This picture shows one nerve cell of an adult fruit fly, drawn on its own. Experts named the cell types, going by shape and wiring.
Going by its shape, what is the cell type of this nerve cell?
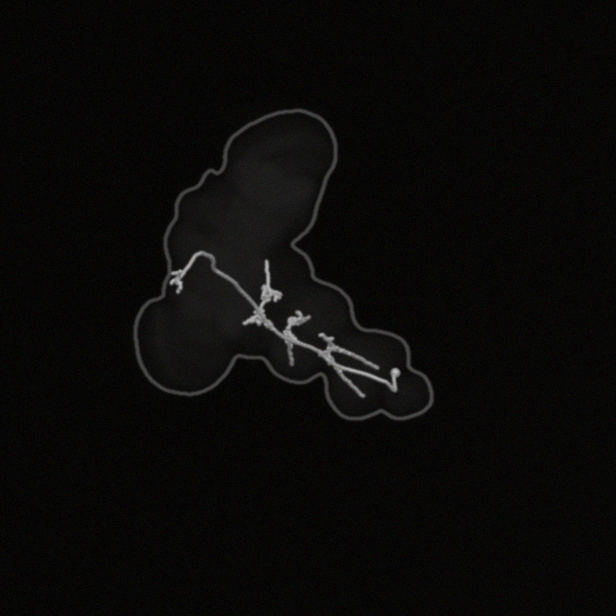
ANXXX007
